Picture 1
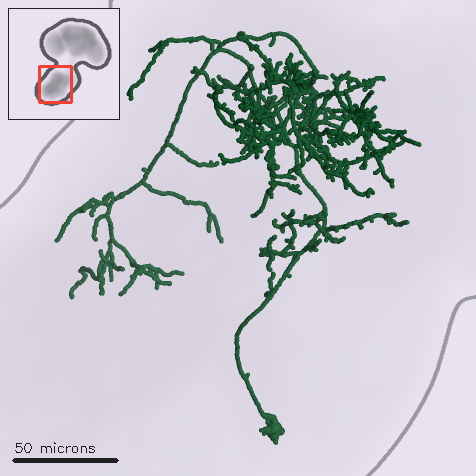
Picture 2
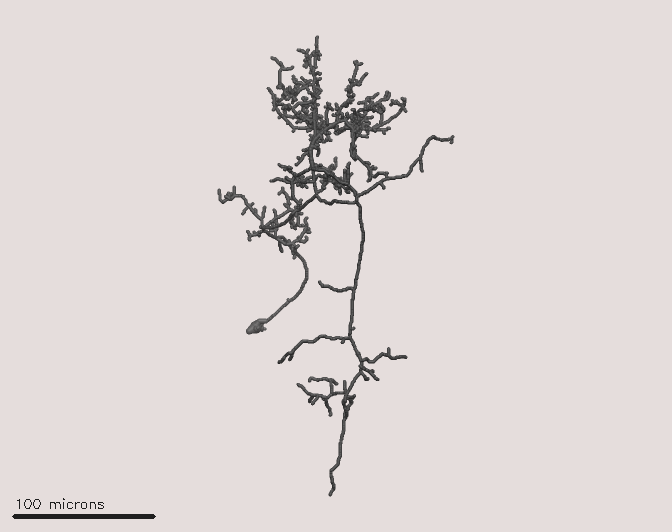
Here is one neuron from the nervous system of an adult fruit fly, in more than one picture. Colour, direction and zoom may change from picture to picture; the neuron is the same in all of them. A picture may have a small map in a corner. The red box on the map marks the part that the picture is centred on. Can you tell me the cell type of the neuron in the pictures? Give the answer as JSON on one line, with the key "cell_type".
{"cell_type": "IN06A005"}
